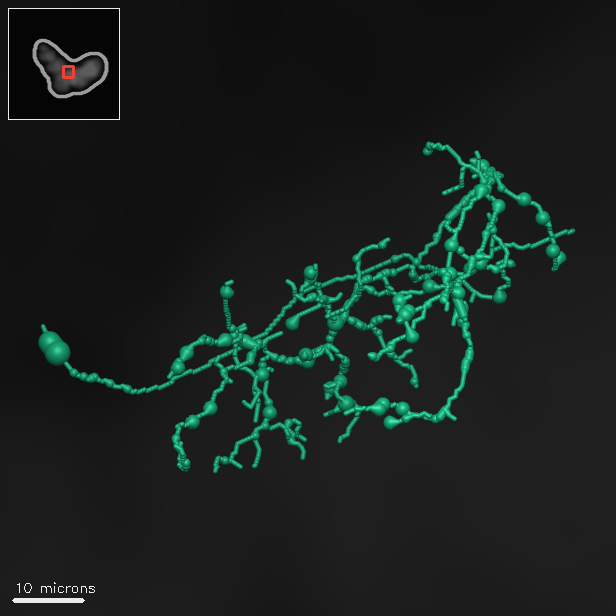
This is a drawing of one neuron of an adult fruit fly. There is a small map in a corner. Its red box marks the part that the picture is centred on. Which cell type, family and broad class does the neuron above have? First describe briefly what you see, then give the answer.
The cell body is on the left of the picture. By the scale bar it is about 80 microns wide in this view. The picture shows dozens of branch ends. Its cell type is LHPV4b4. Its family is hemilineage SLPp&v1_posterior. Its broad class is central-brain intrinsic neuron.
